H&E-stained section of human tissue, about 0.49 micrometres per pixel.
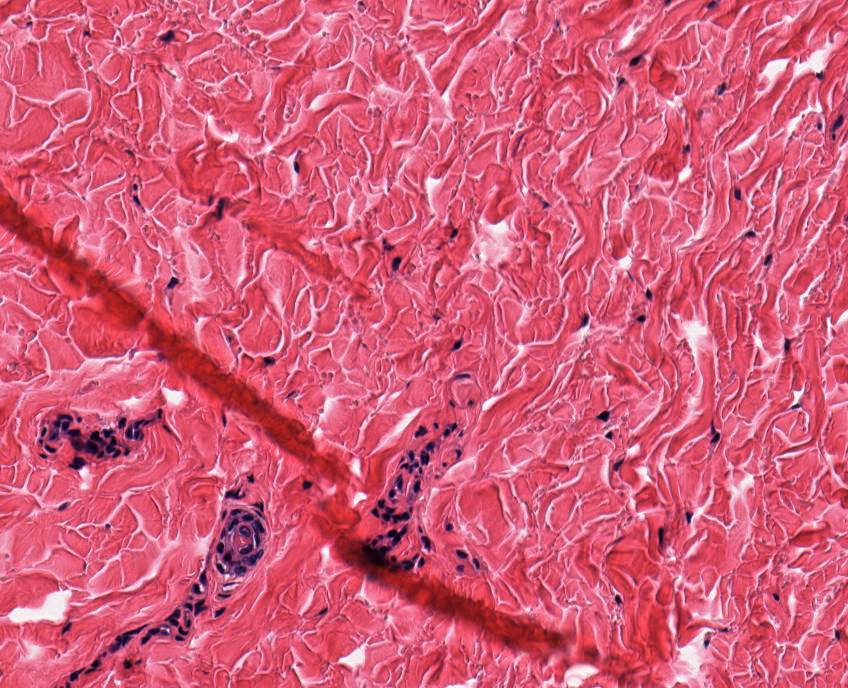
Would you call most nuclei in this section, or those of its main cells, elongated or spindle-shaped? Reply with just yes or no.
Yes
